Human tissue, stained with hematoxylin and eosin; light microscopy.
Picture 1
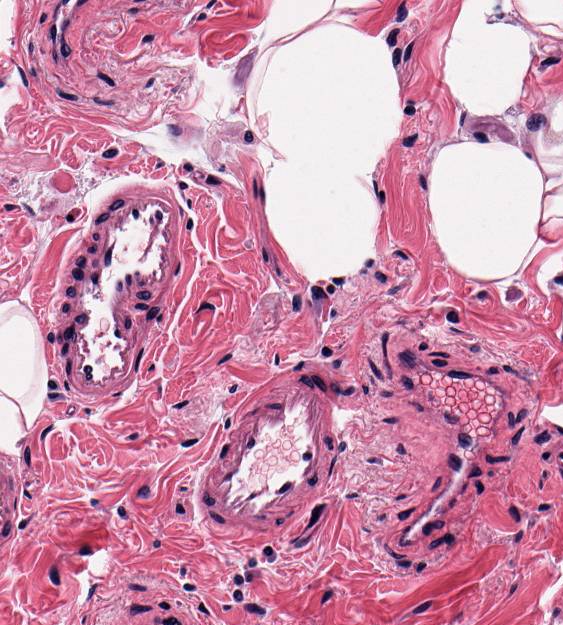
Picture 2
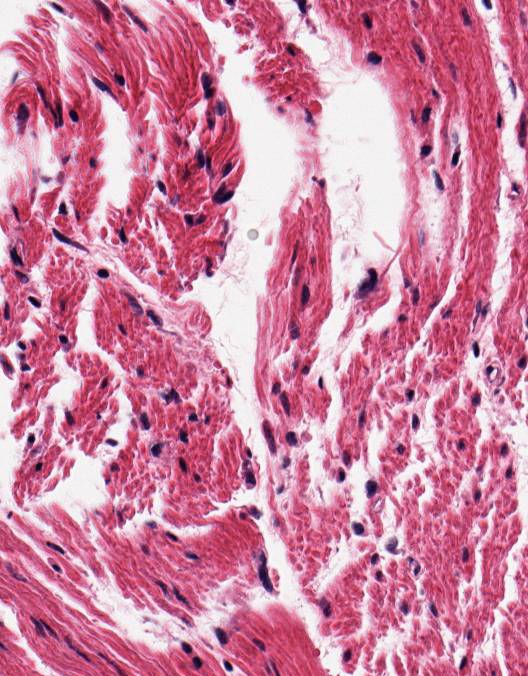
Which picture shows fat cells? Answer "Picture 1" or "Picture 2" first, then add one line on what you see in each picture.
Picture 1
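Picture 1: Several large, empty, rounded adipocytes lie at the top right of the field.
Picture 2: No epithelium, glands or fat cells are seen anywhere in the field.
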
